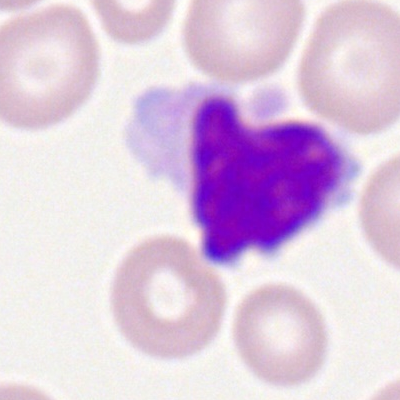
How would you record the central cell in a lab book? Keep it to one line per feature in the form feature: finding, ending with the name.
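Outline: irregular, with a ragged cytoplasmic fringe on the left
Nucleus: irregular and angular, notched in its top edge
Cytoplasm: lying mostly left of the nucleus
Nucleoli: none visible
Name: lymphocyte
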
